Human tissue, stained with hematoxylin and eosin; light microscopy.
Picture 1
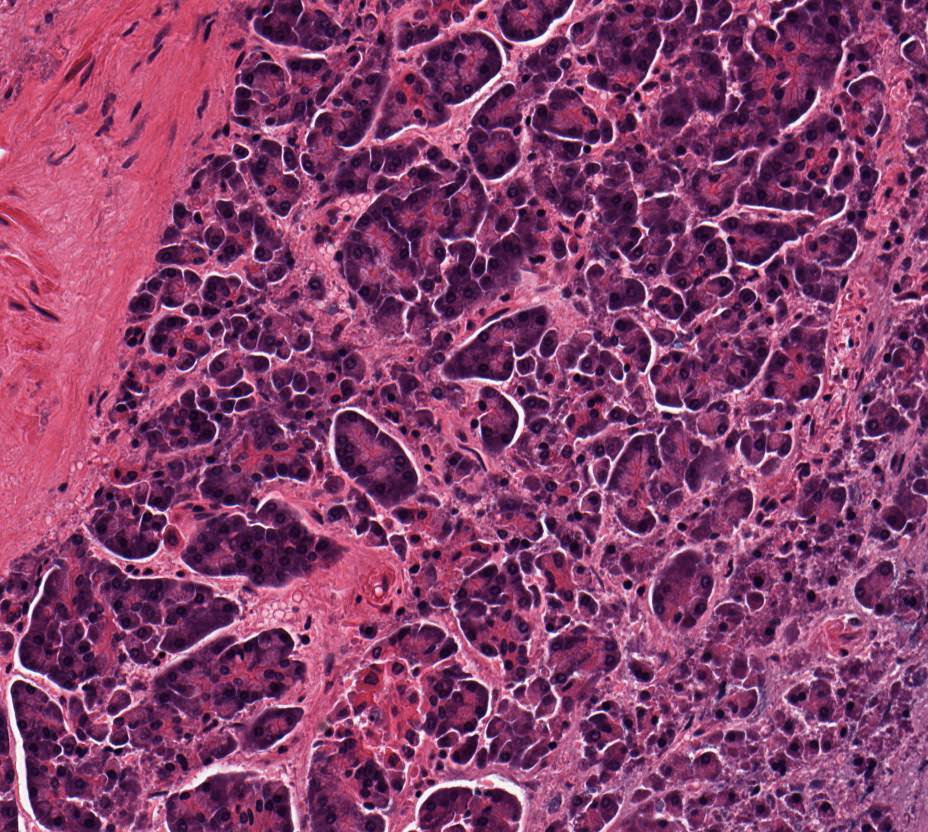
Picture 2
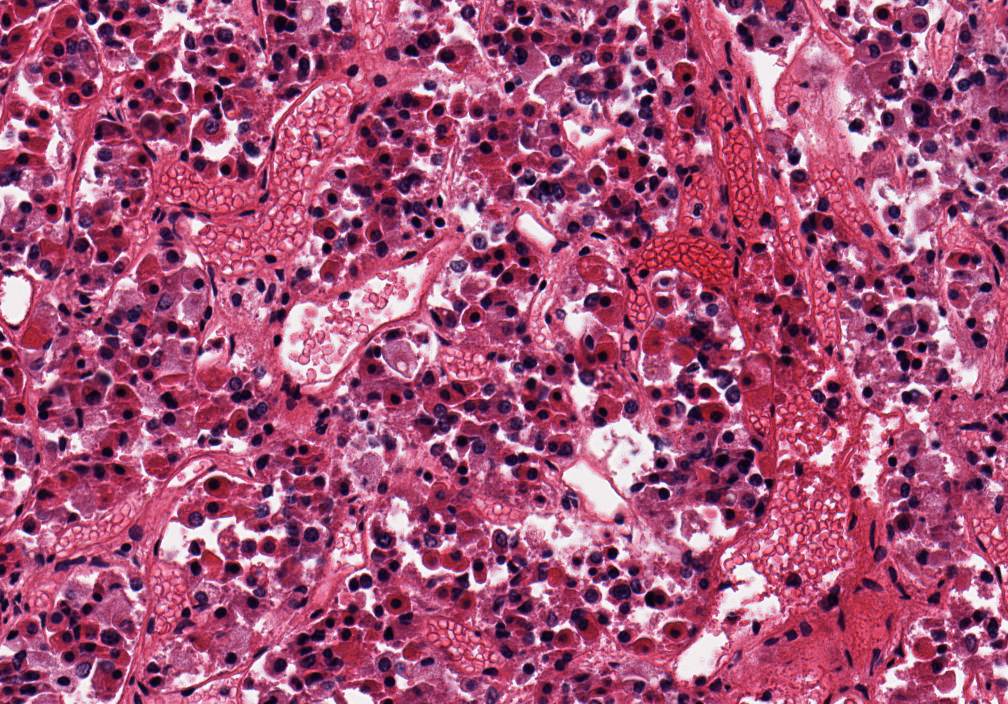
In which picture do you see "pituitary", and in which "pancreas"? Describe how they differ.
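Oh, that first one's pancreas, and the second's pituitary. In the pancreas the acini are small rounded clusters with little or no visible central lumen, their round dark nuclei mostly toward the outer edge, and the stroma between them is scant and delicate pink. There's also dense pink fibrous tissue with sparse elongated nuclei in the upper left corner. The pituitary has no gland lumens or colloid-filled follicles at all, just rounded and polygonal cells in clusters and short cords between thin-walled vascular channels, red-staining ones mixed with pale, poorly stained or faintly purple ones.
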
